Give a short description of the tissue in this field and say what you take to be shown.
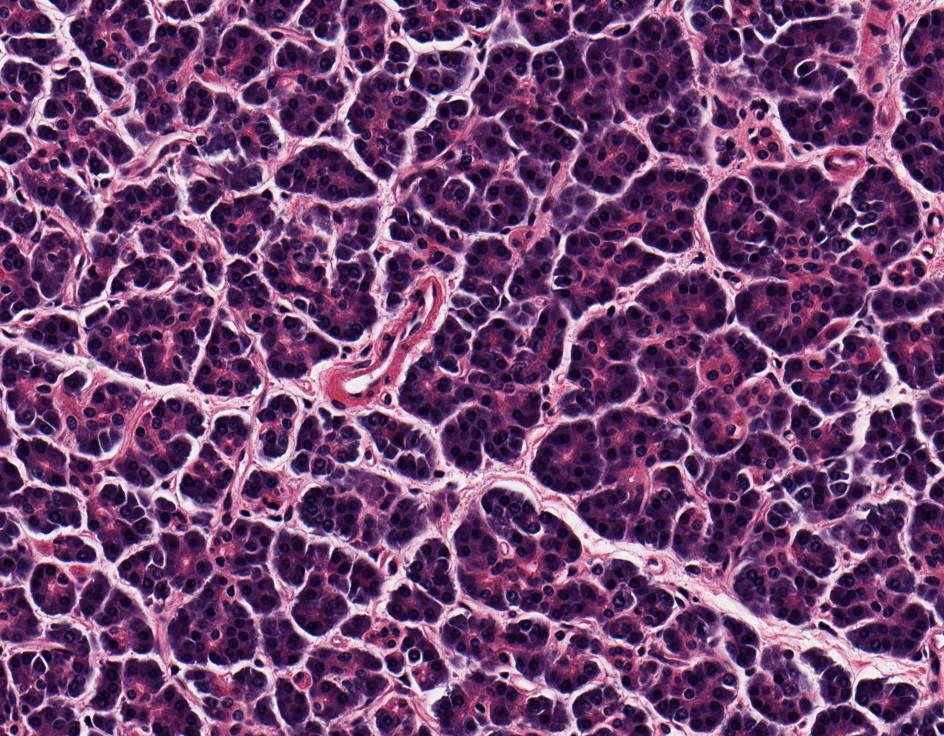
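Small rounded glandular units, closely packed, fill the whole field edge to edge. Each is an acinus: wedge-shaped cells gathered around a tiny central lumen. Round, dark nuclei sit at the cells' outer base, near the acinus edge. Cytoplasm is pinker toward each acinus's centre, darker purple toward its outer edge. The tissue is pancreas.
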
